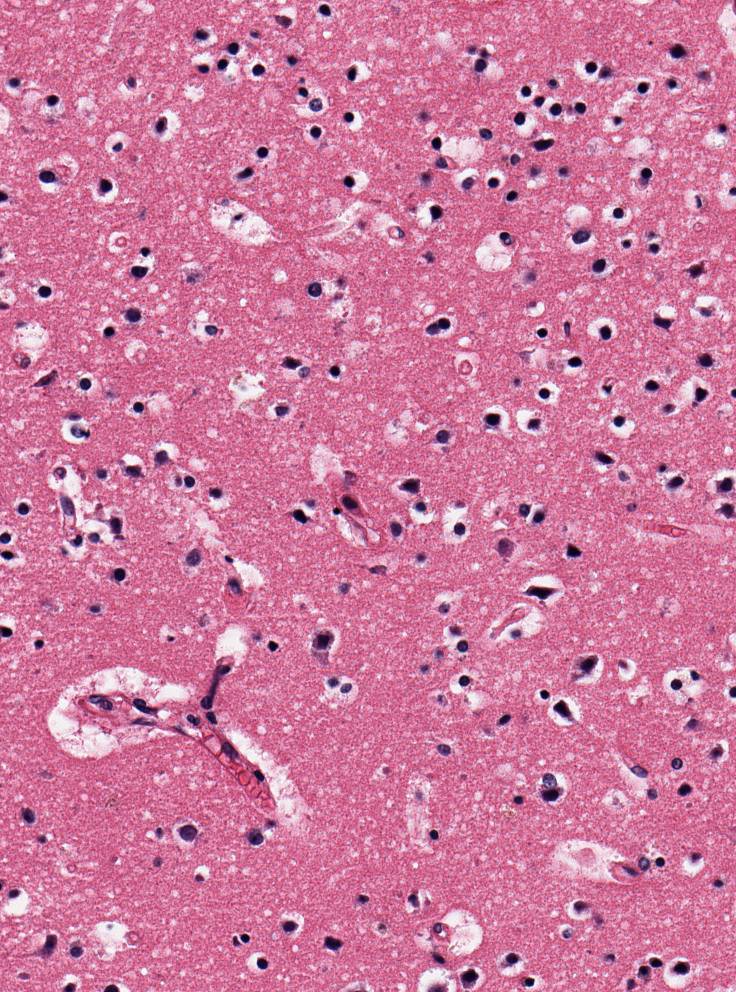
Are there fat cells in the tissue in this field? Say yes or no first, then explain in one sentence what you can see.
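No. No fat cells are seen in the field.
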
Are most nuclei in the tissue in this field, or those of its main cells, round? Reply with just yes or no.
Yes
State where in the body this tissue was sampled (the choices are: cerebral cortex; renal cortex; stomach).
cerebral cortex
